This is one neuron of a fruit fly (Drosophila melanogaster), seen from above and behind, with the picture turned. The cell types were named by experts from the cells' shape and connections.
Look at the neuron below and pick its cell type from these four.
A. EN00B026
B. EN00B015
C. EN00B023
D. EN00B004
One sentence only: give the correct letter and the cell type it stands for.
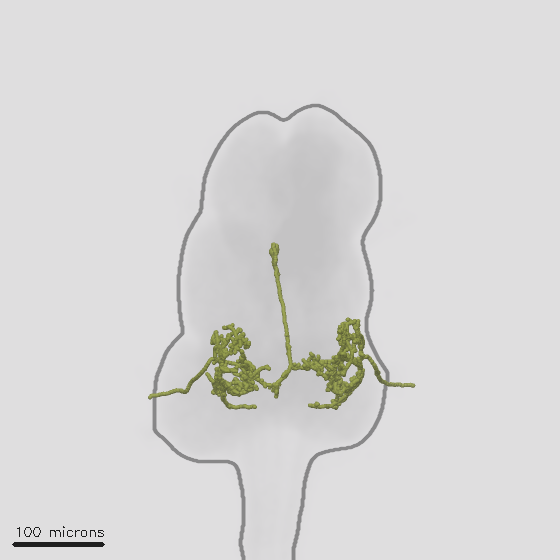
Option B, namely EN00B015, is the cell type of the neuron.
